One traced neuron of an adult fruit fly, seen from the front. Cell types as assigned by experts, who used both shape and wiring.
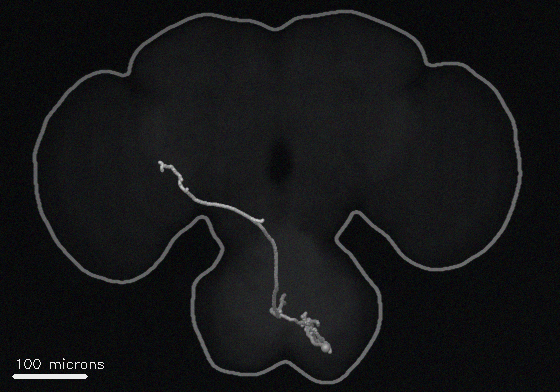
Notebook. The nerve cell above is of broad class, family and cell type: ascending neuron; hemilineage 10B; AN10B047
